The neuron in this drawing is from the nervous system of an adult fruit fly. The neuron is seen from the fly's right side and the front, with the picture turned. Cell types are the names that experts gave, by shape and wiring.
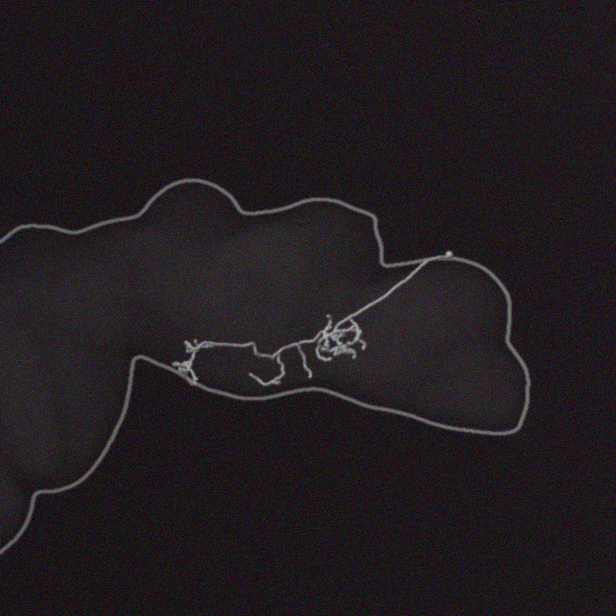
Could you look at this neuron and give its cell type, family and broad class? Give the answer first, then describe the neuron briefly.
Its cell type is IN07B079. The family is hemilineage 07B. This is a nerve-cord intrinsic neuron. The cell body is on the right of the picture. As drawn here it is wider than it is tall.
